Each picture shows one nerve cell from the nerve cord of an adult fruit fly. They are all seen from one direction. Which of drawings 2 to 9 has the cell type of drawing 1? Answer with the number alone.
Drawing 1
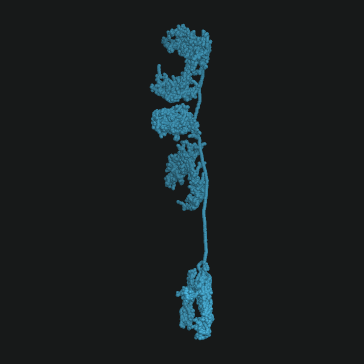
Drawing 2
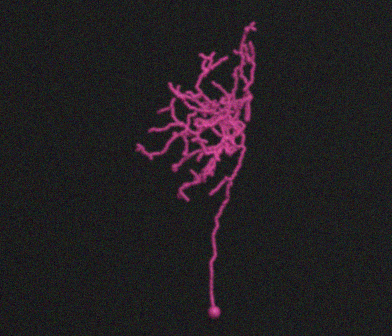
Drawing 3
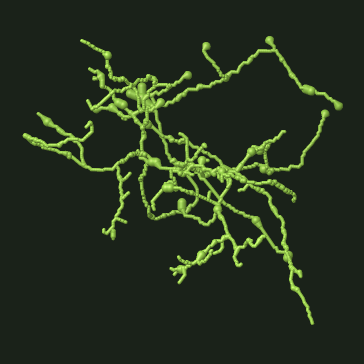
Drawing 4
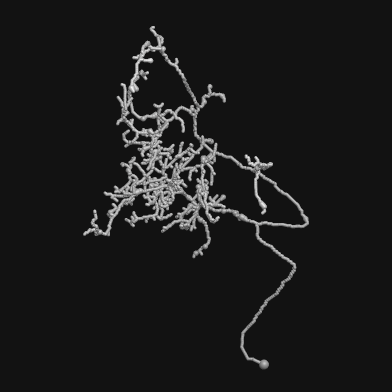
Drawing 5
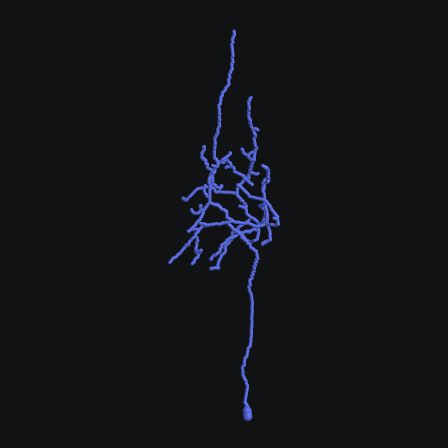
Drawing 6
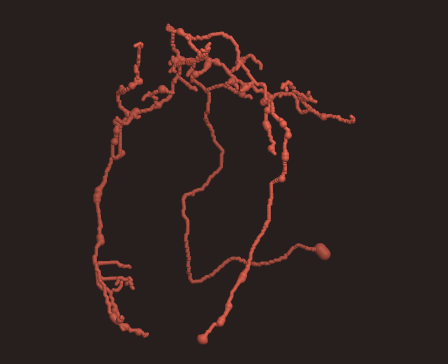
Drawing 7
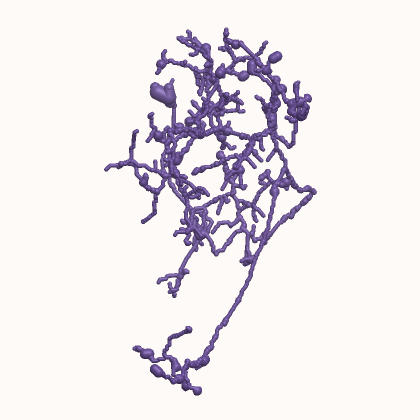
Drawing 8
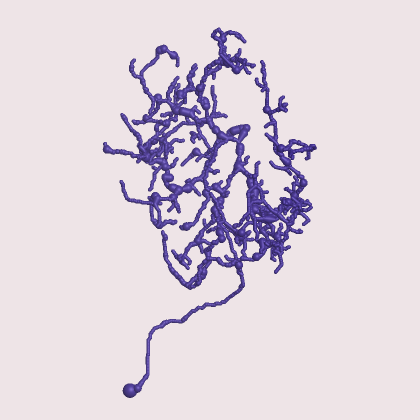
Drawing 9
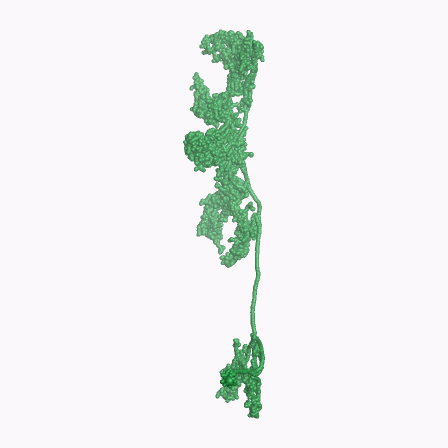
9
